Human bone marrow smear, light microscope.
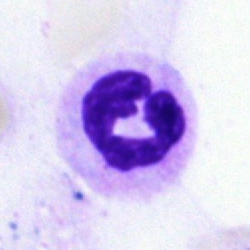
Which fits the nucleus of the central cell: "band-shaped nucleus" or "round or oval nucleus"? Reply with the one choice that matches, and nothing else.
Band-shaped nucleus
